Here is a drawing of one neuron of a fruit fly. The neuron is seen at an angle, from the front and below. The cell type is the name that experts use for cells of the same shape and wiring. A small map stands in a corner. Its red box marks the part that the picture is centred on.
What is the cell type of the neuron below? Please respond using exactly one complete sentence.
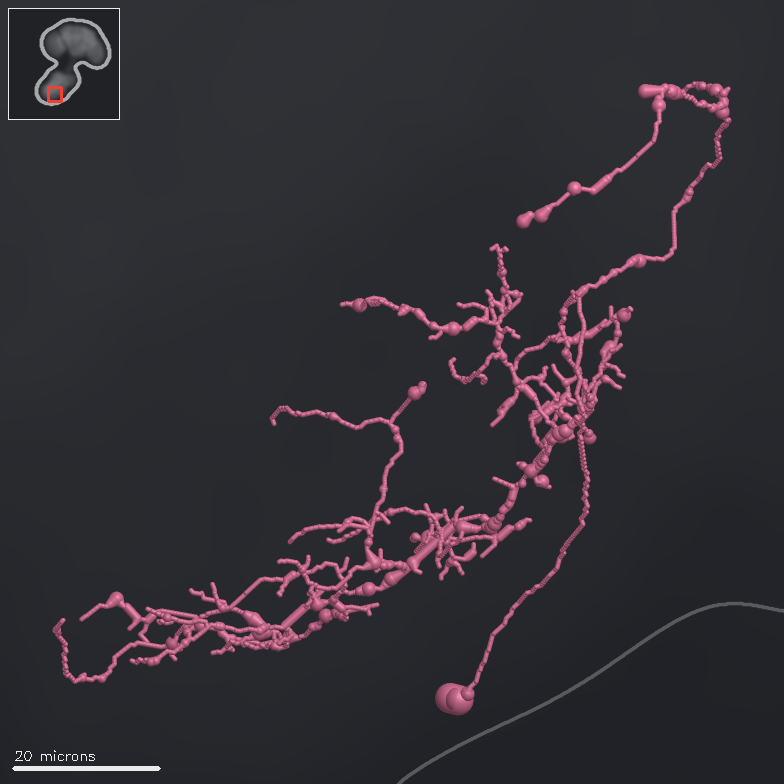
This neuron represents the cell type IN16B108.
